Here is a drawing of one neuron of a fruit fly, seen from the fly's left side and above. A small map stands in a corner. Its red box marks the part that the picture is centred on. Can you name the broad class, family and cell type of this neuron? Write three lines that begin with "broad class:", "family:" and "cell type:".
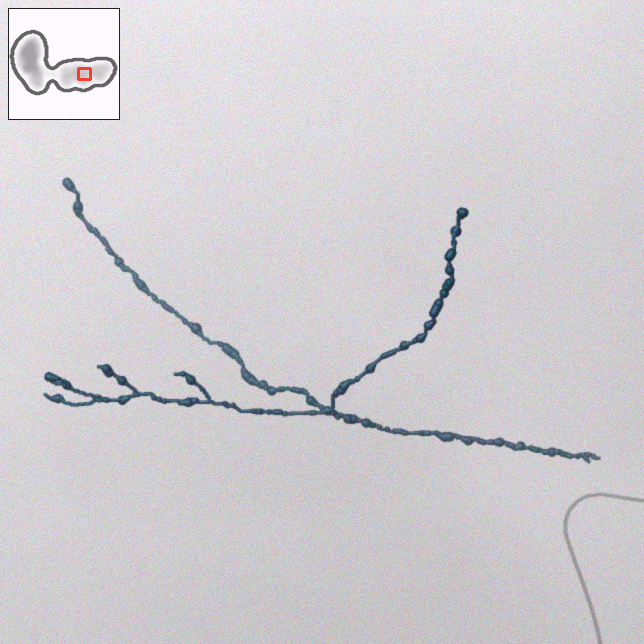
broad class: sensory neuron entering the nerve cord
family: class mechanosensory proprioceptive
cell type: SNpp50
